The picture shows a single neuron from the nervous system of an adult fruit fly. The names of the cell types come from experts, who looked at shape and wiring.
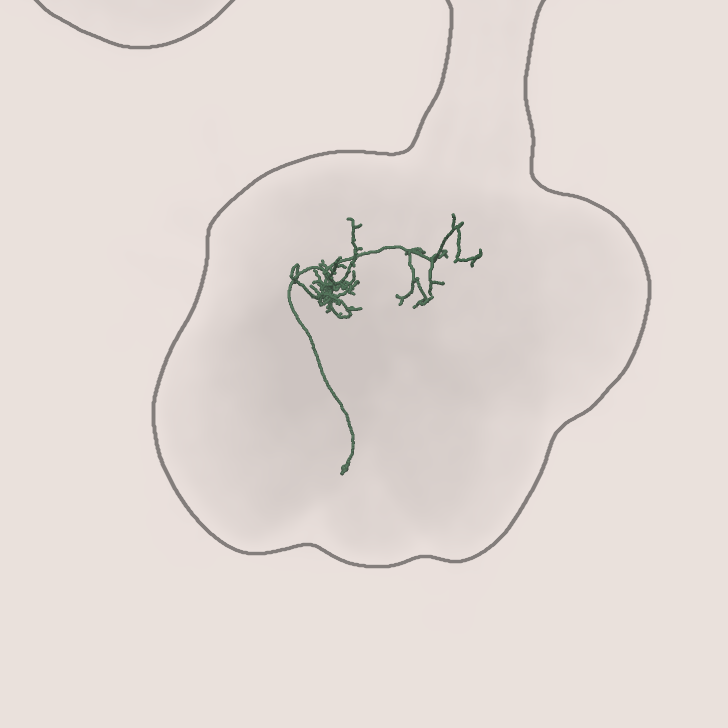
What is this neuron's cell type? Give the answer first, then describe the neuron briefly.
Its cell type is IN06A116. It is a nerve-cord intrinsic neuron. In this view it is taller than it is wide.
